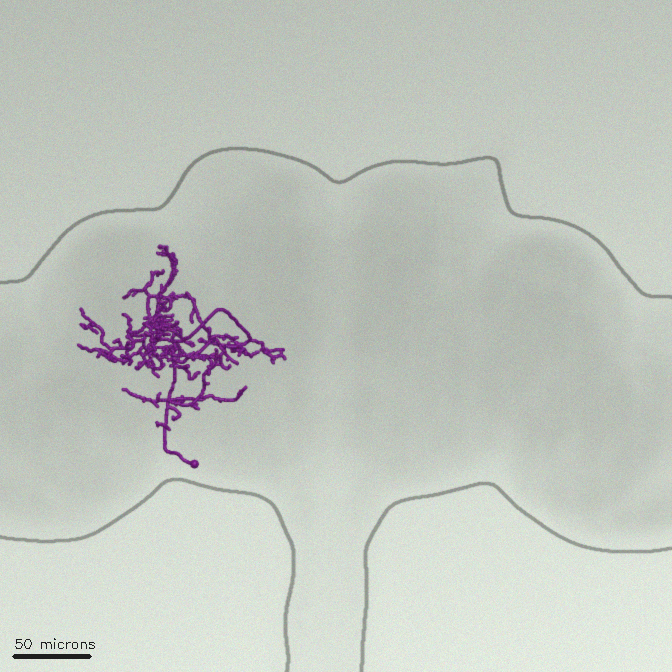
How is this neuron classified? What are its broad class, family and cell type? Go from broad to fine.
central-brain intrinsic neuron; hemilineage DL1_ventral; CL268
